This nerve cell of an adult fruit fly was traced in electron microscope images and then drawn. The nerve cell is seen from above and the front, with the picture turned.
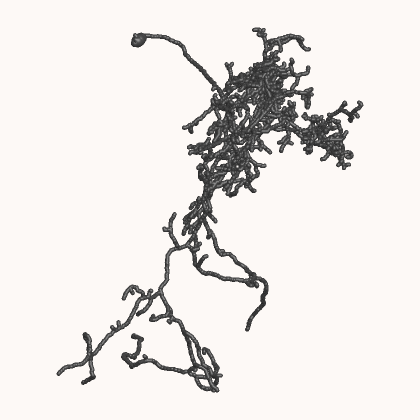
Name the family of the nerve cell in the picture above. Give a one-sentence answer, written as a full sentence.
The family grouping of the nerve cell is hemilineage DL1_ventral.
